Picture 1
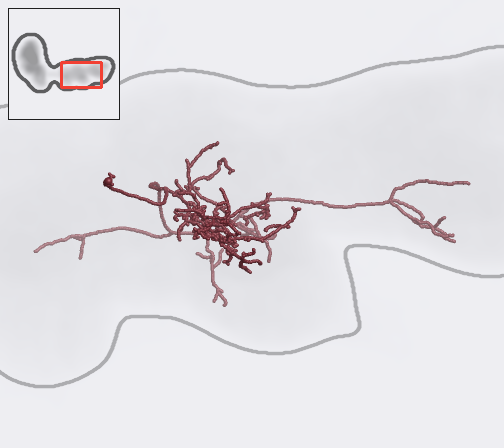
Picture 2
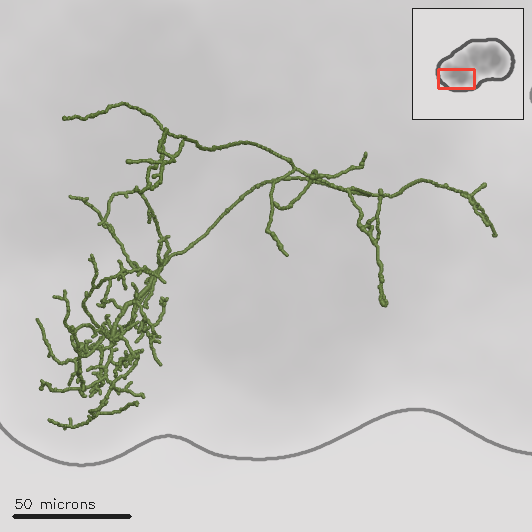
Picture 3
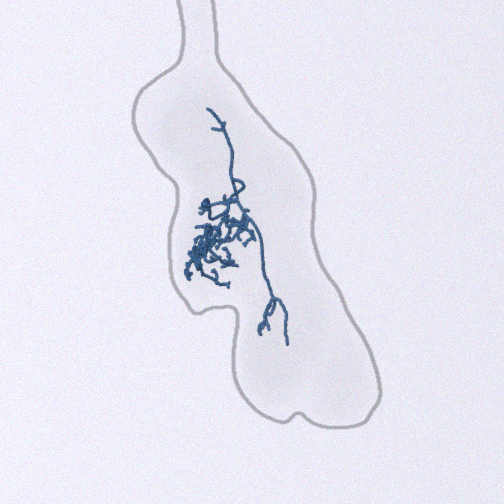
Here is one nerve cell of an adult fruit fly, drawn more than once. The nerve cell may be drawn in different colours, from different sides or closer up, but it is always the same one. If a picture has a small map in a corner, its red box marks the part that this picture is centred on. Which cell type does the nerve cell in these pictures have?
IN08B060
